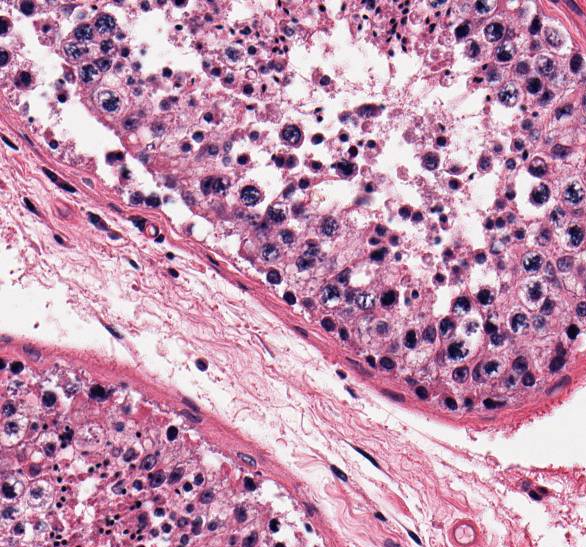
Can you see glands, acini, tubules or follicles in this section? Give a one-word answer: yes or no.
Yes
